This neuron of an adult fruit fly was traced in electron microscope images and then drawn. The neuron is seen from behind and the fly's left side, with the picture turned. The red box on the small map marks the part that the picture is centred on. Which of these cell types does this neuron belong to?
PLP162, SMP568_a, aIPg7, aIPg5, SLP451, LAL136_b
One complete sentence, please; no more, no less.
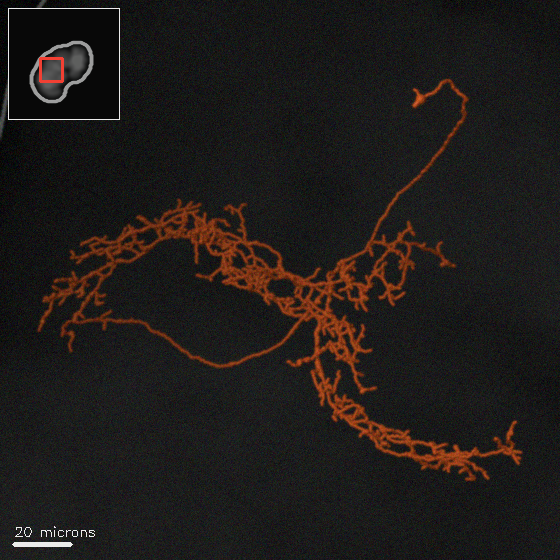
The neuron here falls under cell type aIPg7.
